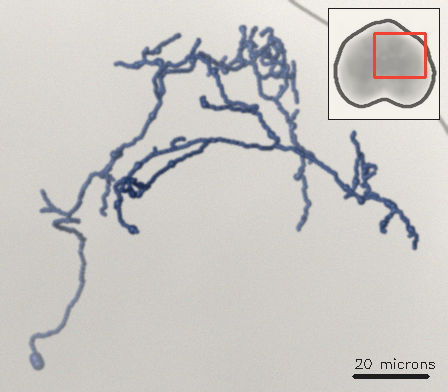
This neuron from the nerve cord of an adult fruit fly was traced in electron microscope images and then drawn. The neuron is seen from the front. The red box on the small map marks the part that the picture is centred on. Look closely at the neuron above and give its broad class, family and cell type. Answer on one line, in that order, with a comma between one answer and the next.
nerve-cord intrinsic neuron, hemilineage 06B, IN06B083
